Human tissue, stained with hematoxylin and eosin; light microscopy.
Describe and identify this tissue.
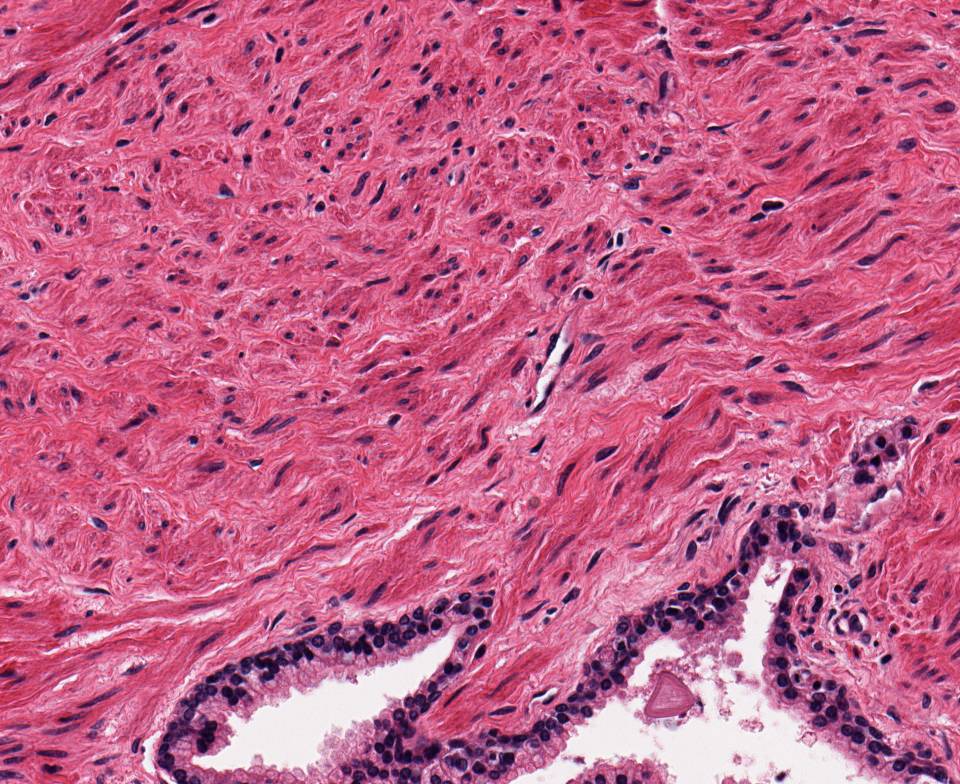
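Stromal smooth muscle bundles interlace in several directions; their cells have elongated, blunt-ended dark nuclei in abundant eosinophilic cytoplasm. Gland linings have crowded dark basal nuclei and pale cytoplasm toward the lumen. Lumens at the bottom are angular and irregular, the lining folded. This is prostate.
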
